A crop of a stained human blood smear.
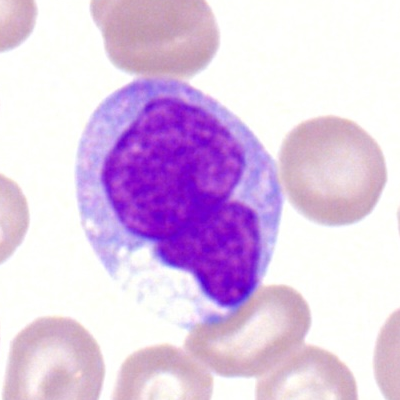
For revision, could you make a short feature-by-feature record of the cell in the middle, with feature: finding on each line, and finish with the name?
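Nucleus: folded into two joined lobes, the larger above, the smaller below
Cytoplasm: a moderate rim, widest at the lower left
Colour: pale greyish blue
Vacuoles: a cluster of small clear ones in the lower-left cytoplasm
Name: monocyte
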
